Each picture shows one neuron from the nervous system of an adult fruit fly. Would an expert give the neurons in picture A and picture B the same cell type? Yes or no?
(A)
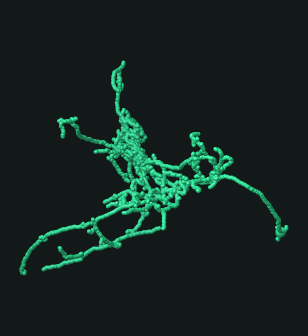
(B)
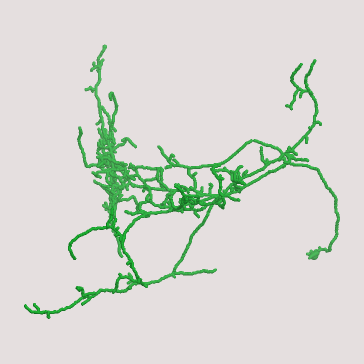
yes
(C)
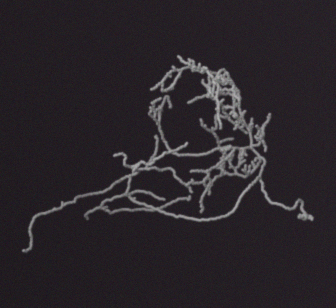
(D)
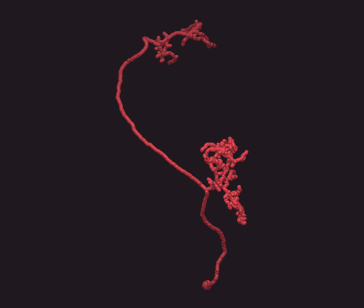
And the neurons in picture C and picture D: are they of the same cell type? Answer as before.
no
